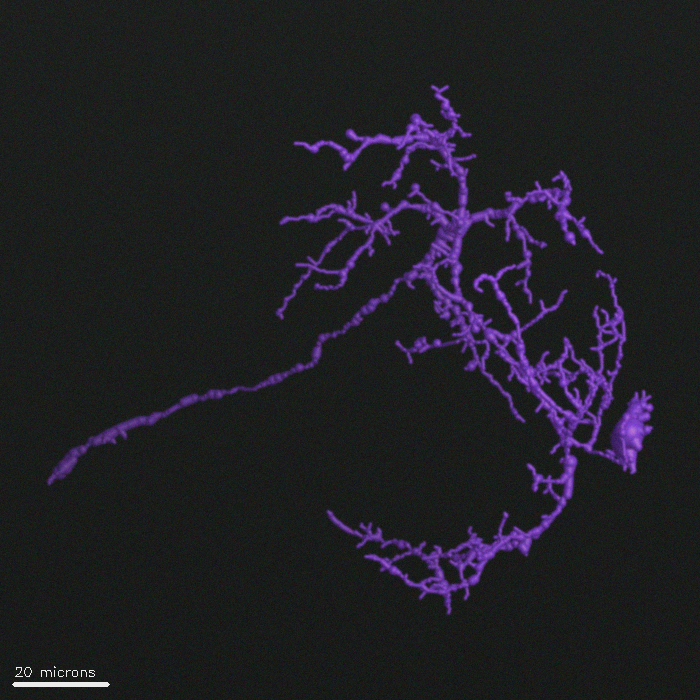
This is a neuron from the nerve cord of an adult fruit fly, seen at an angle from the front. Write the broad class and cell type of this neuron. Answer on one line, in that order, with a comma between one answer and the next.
motor neuron of the nerve cord, Pleural remotor/abductor MN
